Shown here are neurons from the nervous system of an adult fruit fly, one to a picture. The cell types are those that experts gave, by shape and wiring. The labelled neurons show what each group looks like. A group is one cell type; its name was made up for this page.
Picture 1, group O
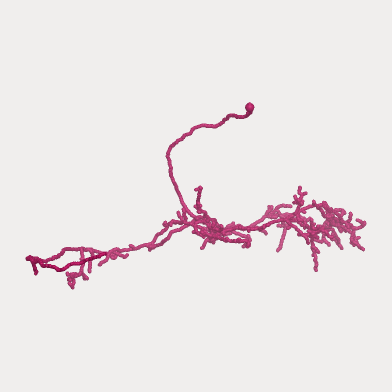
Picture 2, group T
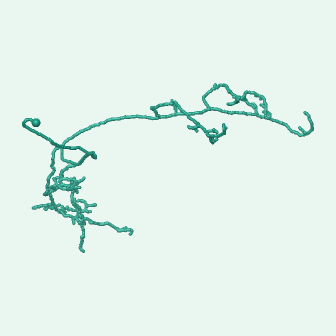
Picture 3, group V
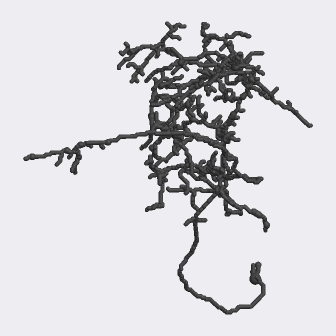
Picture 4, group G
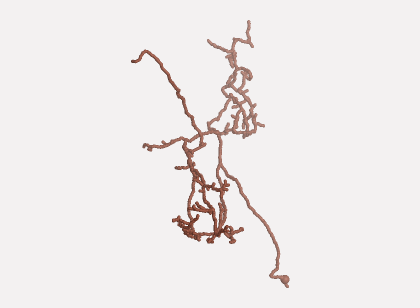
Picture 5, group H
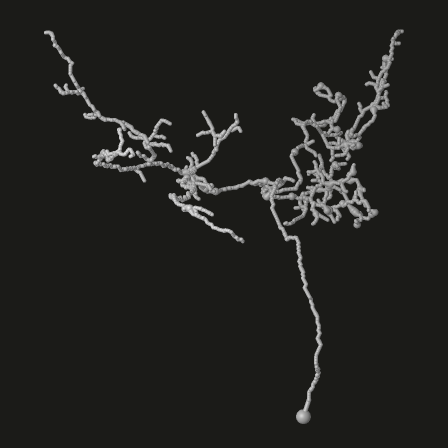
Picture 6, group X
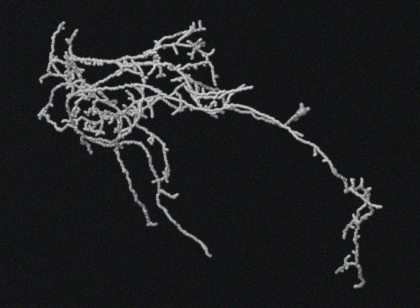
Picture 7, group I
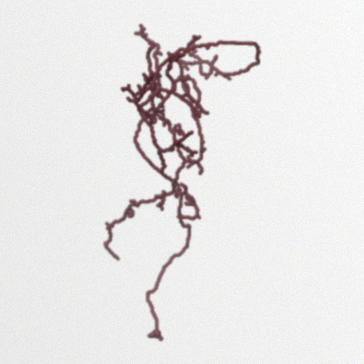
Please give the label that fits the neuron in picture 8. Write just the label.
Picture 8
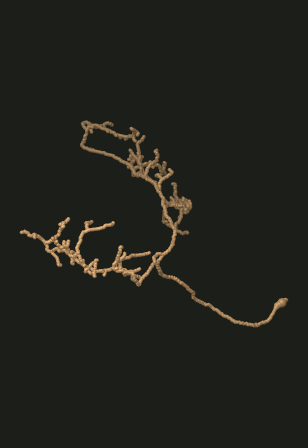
group T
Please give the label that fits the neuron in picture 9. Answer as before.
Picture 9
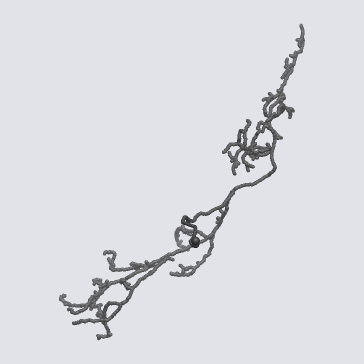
group G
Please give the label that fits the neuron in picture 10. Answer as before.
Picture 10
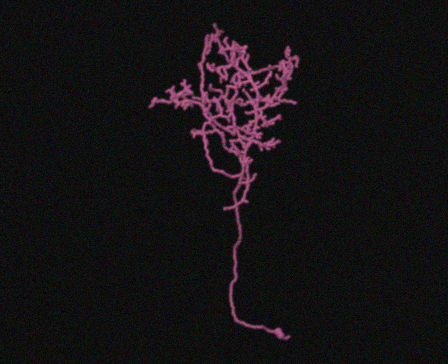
group V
